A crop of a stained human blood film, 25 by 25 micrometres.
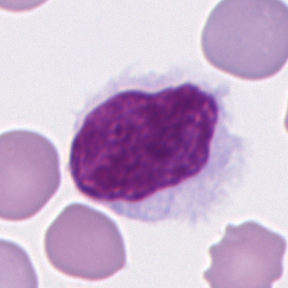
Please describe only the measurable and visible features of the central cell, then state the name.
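Ragged outer edge to the cytoplasm, with fine hair-like projections. Nucleus fills most of the cell, leaving a thin cytoplasmic rim that is widest on the lower right. Nuclear outline oval and slightly bumpy rather than perfectly smooth; about 14 by 10 micrometres. Chromatin dark purple, mottled, moderately condensed. Name: hairy cell.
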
